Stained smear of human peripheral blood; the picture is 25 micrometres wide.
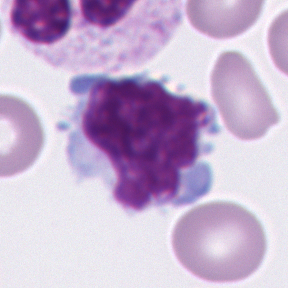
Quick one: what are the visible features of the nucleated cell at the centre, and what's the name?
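Small pale blue blebs project from the cell margin and give it a ragged outline. The cytoplasm is scant and pale blue, forming a narrow, uneven rim around the nucleus, and shows no distinct granules. No nucleoli are visible in the nucleus. The cell is a typical lymphocyte.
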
